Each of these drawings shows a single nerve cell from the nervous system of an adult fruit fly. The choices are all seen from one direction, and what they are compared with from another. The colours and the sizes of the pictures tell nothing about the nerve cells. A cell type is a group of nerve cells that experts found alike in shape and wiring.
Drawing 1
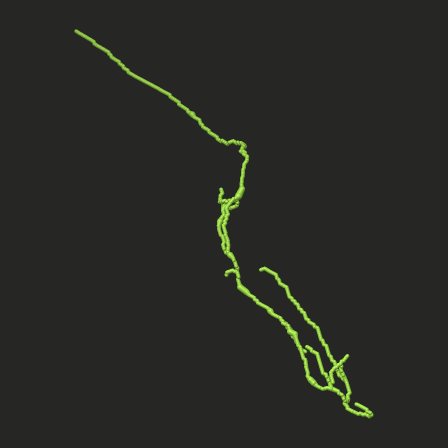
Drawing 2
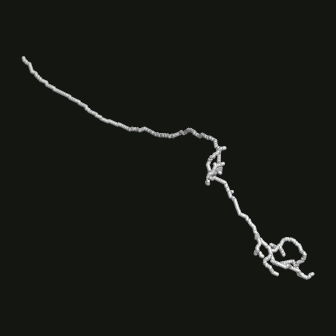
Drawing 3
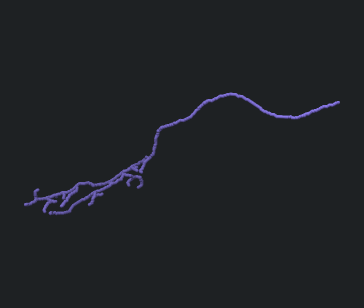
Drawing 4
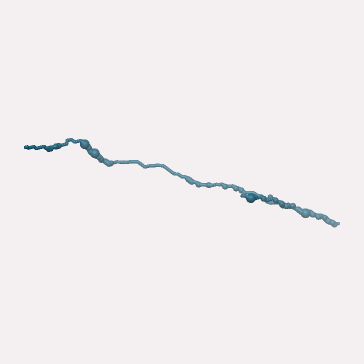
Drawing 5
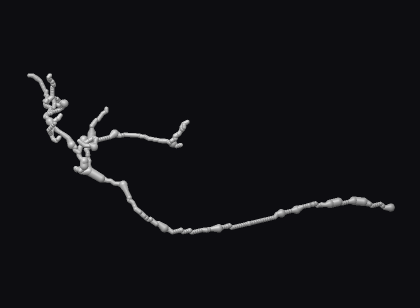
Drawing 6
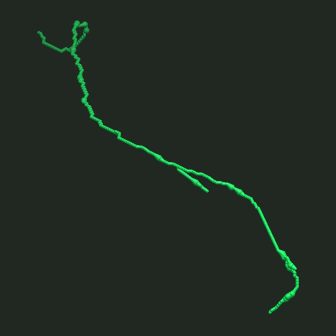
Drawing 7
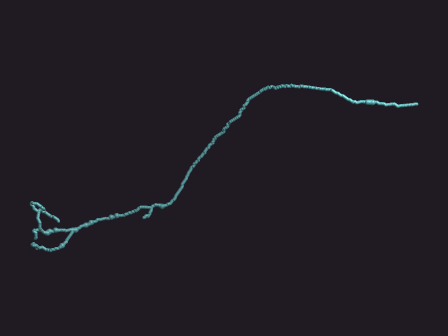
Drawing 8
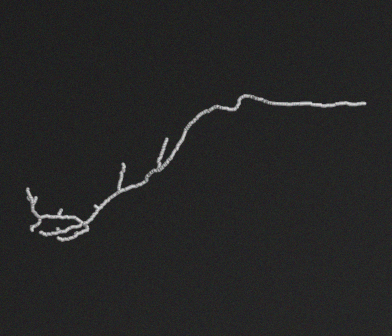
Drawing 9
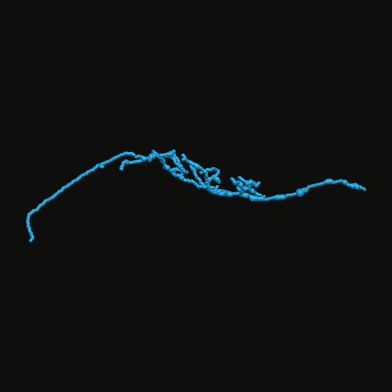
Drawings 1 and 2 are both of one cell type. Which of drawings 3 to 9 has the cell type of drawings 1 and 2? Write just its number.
3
